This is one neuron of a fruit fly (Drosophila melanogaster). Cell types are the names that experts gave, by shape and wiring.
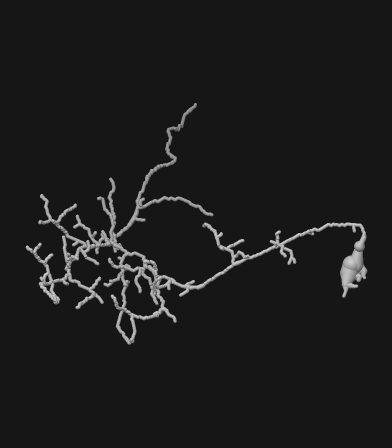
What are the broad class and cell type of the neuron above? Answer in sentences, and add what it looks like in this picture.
This is a motor neuron of the nerve cord. The cell type is Acc. tr flexor MN. Its cell body lies on the right of the picture. The picture shows dozens of branch ends.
